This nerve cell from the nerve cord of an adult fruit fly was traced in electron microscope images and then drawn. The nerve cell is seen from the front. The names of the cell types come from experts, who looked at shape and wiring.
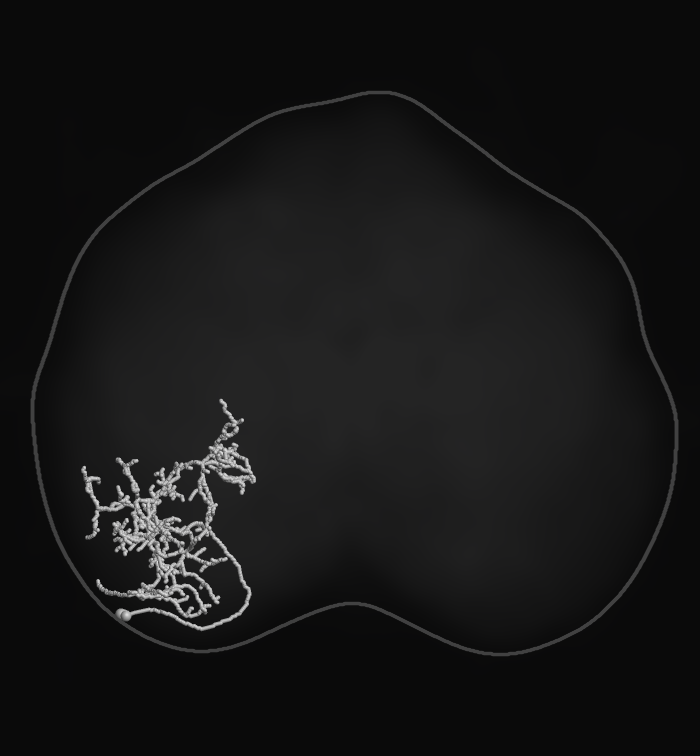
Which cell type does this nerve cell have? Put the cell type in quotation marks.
"IN20A.22A055"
